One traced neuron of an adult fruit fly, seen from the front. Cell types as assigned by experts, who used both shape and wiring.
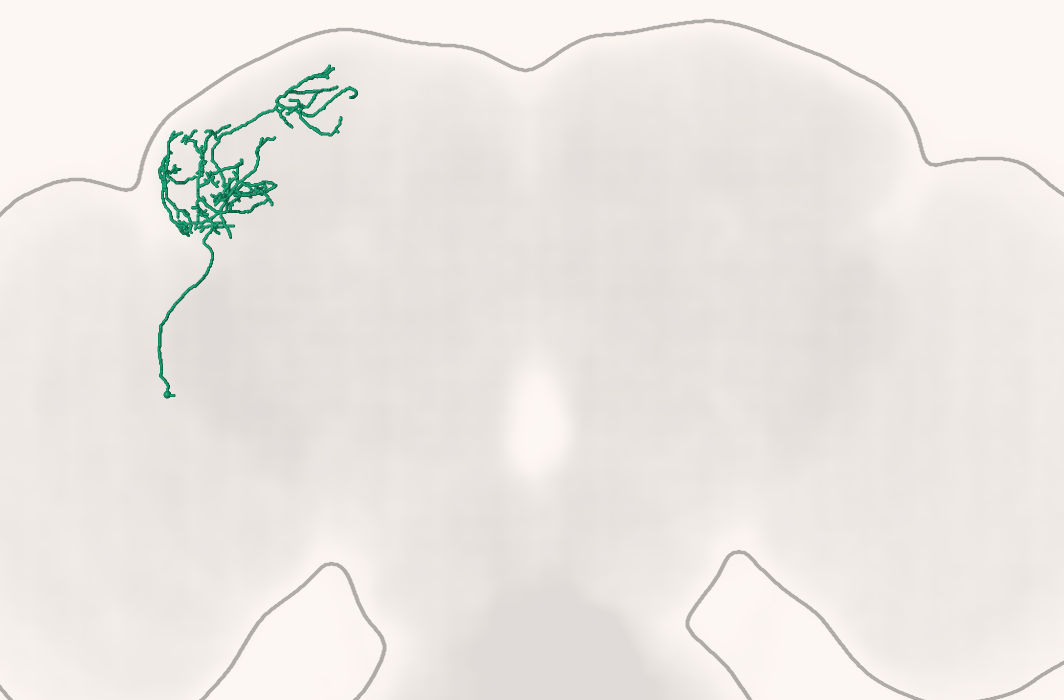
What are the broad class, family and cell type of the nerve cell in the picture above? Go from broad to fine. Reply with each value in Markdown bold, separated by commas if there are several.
**central-brain intrinsic neuron**, **hemilineage LHa2**, **CB2805**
